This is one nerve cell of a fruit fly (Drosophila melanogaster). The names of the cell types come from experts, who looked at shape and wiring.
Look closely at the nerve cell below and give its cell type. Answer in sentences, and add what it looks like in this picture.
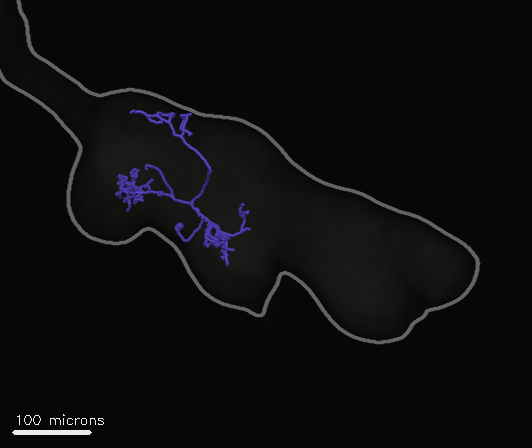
The cell type is IN08B052. It is a nerve-cord intrinsic neuron. From top to bottom in the picture it spans about 200 microns. As drawn here it is about as wide as it is tall.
